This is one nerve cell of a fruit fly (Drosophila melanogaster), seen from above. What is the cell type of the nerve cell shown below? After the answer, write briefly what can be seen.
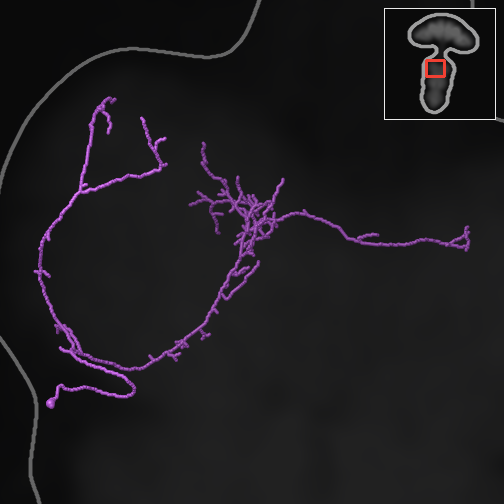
It is of cell type IN03A094. This is a nerve-cord intrinsic neuron. It is in the nerve cord and does not reach the brain. The cell body can be seen at the lower left of the picture. The picture shows dozens of branch ends.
